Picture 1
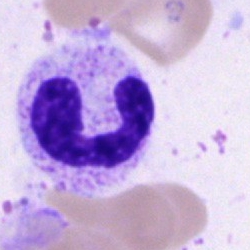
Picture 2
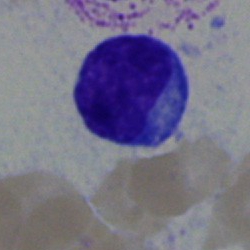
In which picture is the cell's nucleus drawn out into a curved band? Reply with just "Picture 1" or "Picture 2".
Picture 1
